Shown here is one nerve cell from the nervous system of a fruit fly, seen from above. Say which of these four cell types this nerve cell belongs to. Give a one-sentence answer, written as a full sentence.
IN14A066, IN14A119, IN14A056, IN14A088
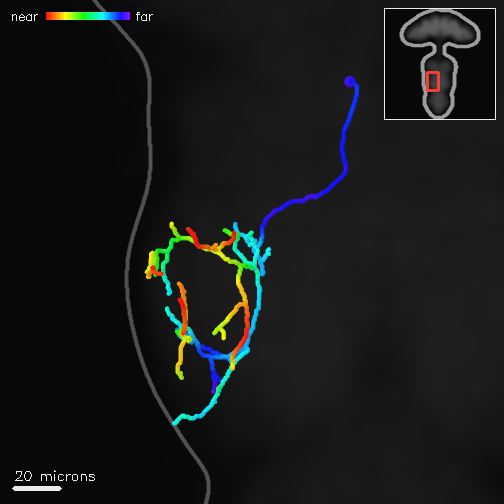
What this nerve cell is, by cell type, is IN14A088.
